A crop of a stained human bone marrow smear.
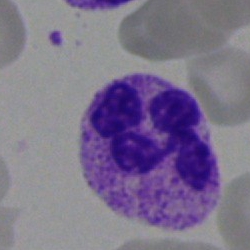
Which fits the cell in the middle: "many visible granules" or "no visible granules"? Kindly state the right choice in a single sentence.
In the cytoplasm of this cell, many granules are visible.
